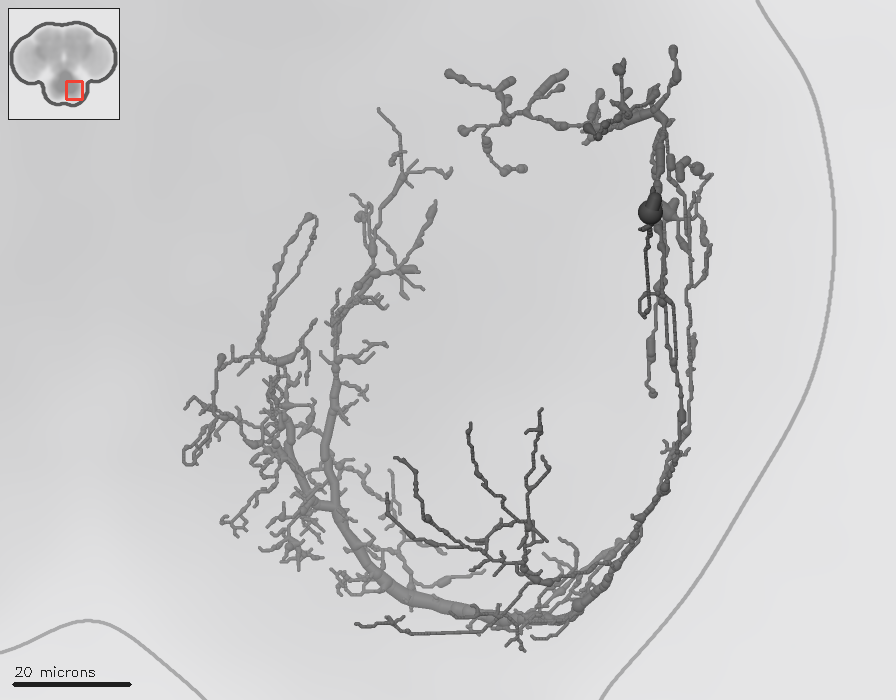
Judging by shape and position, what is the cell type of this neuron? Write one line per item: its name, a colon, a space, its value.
cell type: IN08A012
